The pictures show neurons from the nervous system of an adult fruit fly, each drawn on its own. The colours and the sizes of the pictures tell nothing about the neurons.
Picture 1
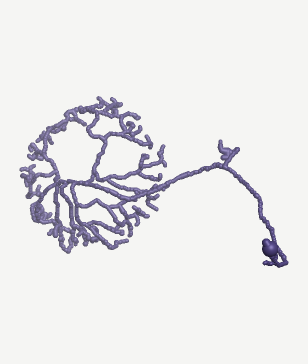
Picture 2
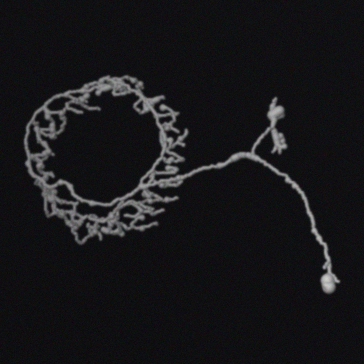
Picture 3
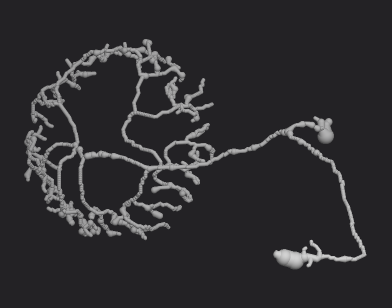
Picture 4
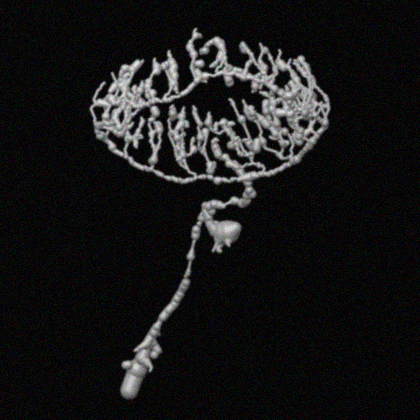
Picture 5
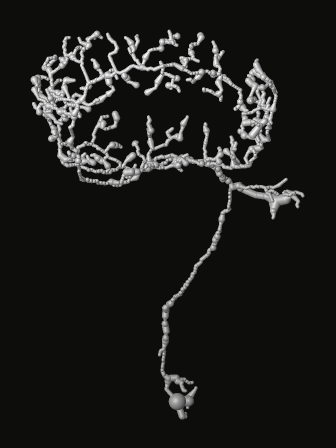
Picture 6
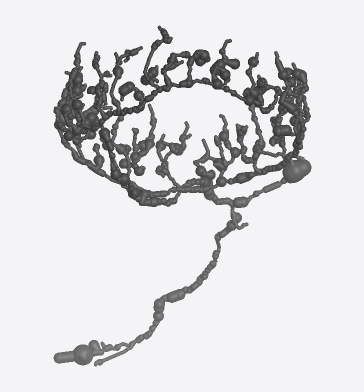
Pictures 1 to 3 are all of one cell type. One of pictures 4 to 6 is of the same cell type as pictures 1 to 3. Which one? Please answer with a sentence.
Picture 6 shows a neuron of the same cell type.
